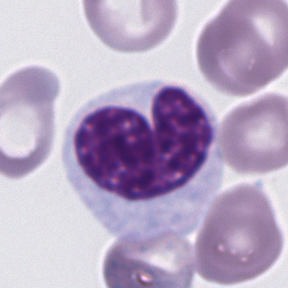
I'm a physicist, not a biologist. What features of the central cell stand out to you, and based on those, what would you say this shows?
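Round and smooth in outline, the cell holds a nucleus with a deep notch cutting into its top edge. The nucleus is nonetheless a single mass, not split into separate lobes. Pale blue-grey cytoplasm surrounds it. Band neutrophil is the name of this cell.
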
